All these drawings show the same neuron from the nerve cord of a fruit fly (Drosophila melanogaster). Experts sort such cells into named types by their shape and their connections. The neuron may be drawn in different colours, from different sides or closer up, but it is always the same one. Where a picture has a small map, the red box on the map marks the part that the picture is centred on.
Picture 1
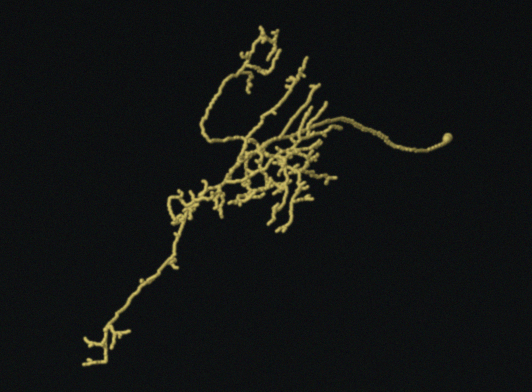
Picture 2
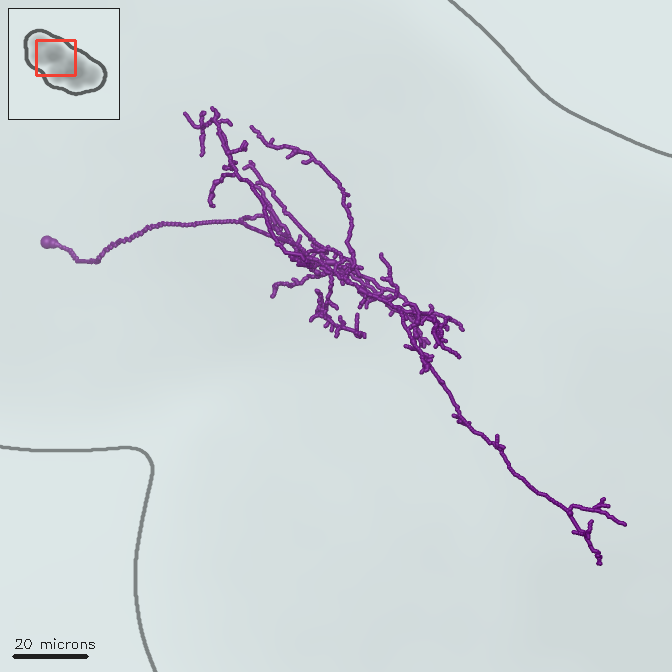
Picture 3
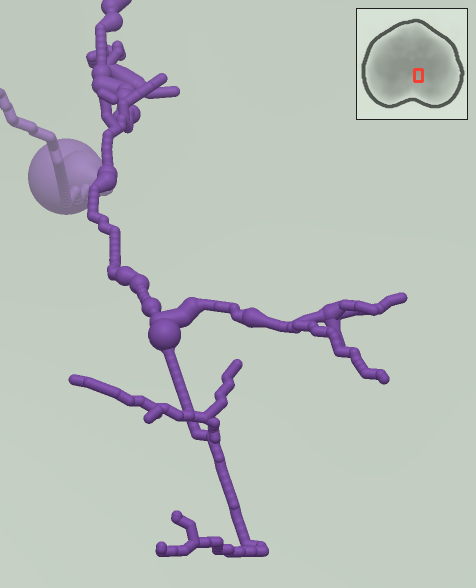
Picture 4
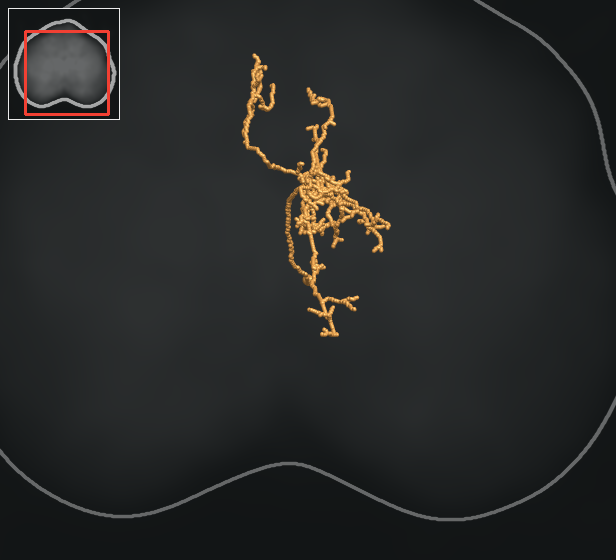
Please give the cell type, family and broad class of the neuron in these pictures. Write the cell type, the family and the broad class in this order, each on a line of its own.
IN05B090
hemilineage 05B
nerve-cord intrinsic neuron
